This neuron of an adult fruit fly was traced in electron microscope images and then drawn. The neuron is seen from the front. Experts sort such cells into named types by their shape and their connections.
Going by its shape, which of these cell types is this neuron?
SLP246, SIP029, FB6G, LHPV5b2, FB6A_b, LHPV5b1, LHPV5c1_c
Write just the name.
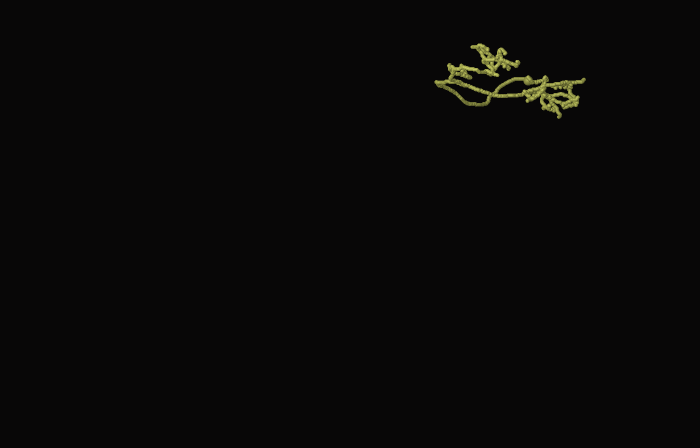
LHPV5c1_c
